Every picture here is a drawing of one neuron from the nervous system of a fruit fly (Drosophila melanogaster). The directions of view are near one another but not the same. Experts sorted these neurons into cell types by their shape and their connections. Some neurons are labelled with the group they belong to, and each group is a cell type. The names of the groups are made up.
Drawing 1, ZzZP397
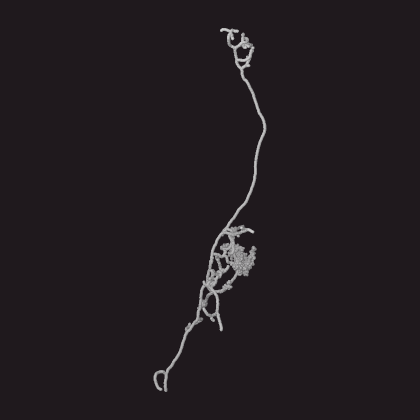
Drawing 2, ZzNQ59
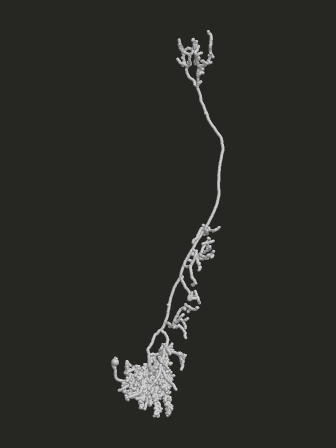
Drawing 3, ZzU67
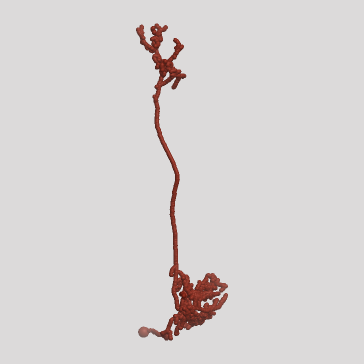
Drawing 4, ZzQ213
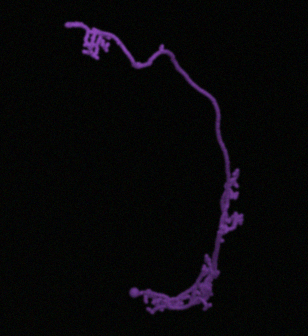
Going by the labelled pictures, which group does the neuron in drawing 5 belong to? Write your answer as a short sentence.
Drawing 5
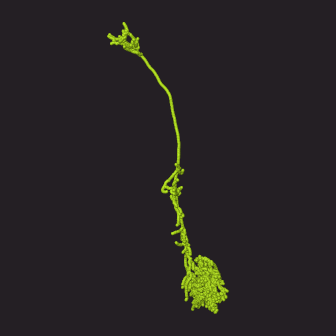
It belongs to ZzNQ59.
